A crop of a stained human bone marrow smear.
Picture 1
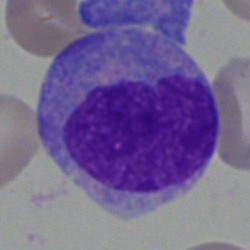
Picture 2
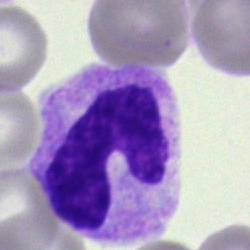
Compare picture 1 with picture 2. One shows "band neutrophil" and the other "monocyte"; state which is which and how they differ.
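Picture 1 is the monocyte; picture 2 is the band neutrophil. Looking at the nuclei first, the one in picture 1 sits off-centre toward the lower right, whereas picture 2 has a thick curved band bent into a hook, its notch opening downward. In picture 2 the chromatin is dark purple and coarsely clumped.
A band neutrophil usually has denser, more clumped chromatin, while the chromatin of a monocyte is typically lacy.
That clumping is just what picture 2 shows. Turning to the cytoplasm, picture 1 has a rim widest on the upper left with only a faint, fine purplish dusting rather than coarse granules, inside an outline that is roughly round with a smooth border. Picture 2, by contrast, has plentiful pale pinkish-lilac cytoplasm with fine lilac granules scattered through it.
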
